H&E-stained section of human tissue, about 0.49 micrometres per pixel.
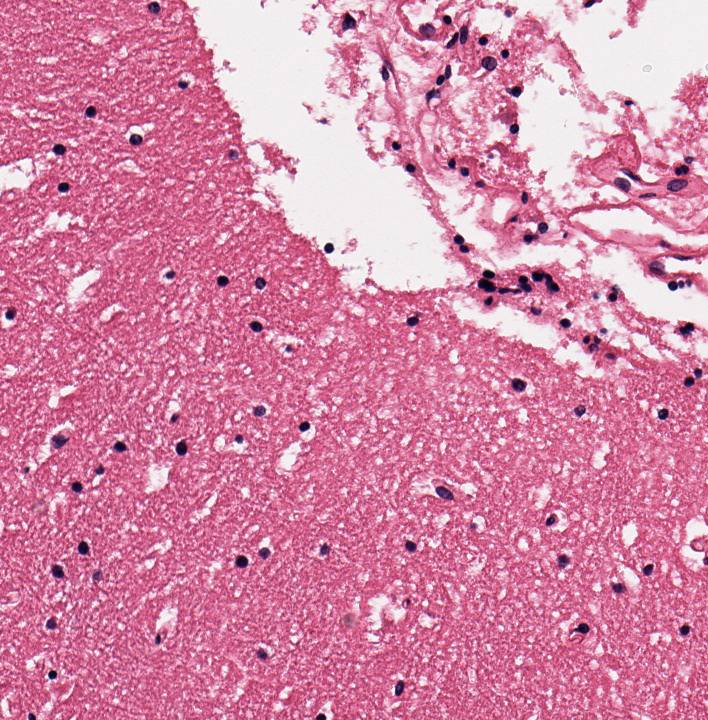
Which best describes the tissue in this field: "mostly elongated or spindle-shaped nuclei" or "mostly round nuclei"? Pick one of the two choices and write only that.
Mostly round nuclei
